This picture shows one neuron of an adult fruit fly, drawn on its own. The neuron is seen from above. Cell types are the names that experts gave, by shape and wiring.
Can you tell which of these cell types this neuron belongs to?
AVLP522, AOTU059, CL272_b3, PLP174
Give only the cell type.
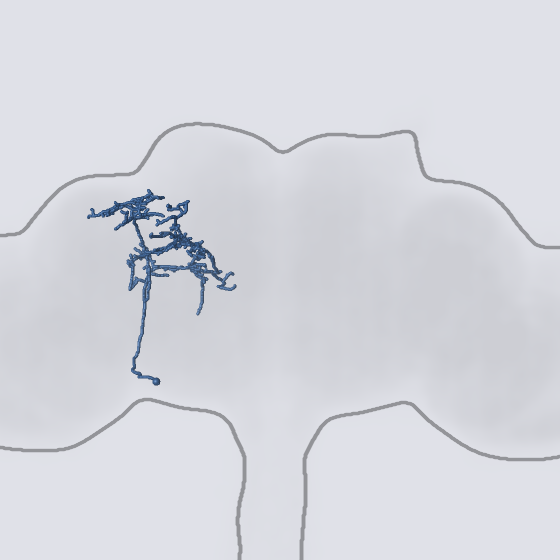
AOTU059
